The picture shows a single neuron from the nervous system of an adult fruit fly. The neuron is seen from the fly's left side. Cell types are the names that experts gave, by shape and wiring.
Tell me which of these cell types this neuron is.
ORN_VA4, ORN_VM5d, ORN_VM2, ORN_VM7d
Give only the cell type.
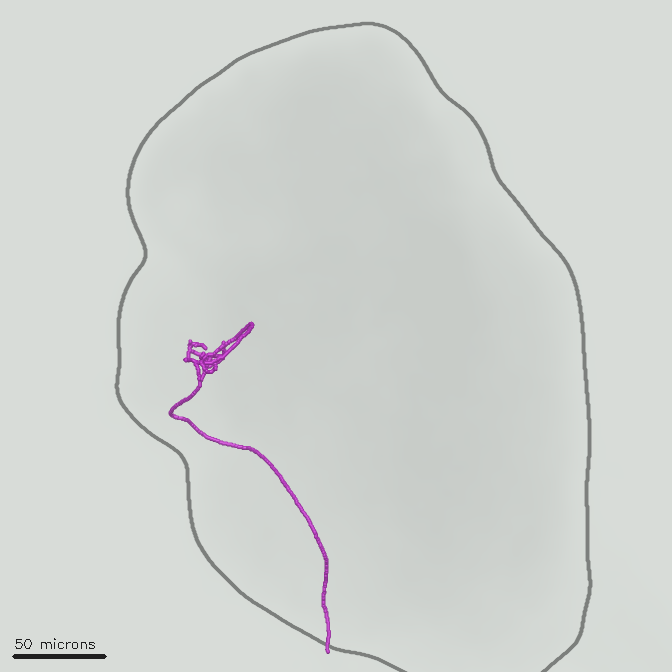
ORN_VM7d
